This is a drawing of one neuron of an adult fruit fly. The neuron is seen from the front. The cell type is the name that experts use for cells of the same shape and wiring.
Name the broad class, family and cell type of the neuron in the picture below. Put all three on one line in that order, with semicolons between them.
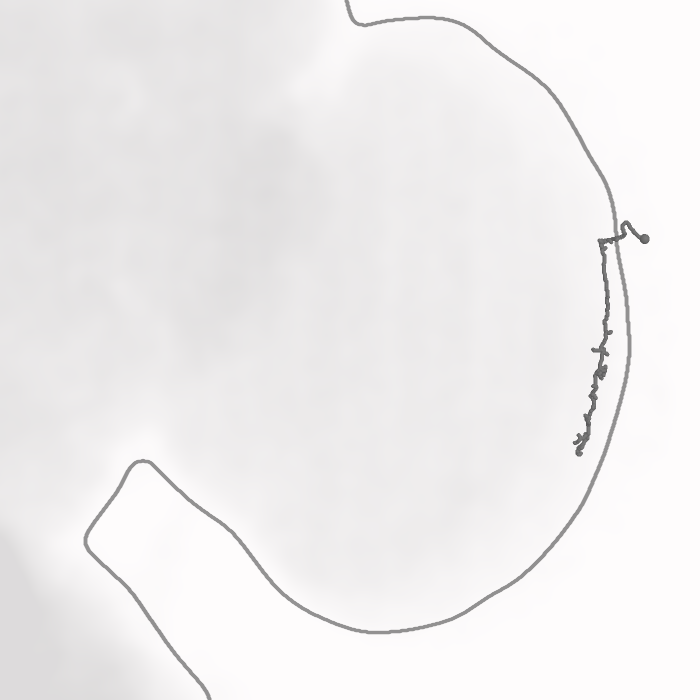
optic-lobe intrinsic neuron; Dm; Dm3c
